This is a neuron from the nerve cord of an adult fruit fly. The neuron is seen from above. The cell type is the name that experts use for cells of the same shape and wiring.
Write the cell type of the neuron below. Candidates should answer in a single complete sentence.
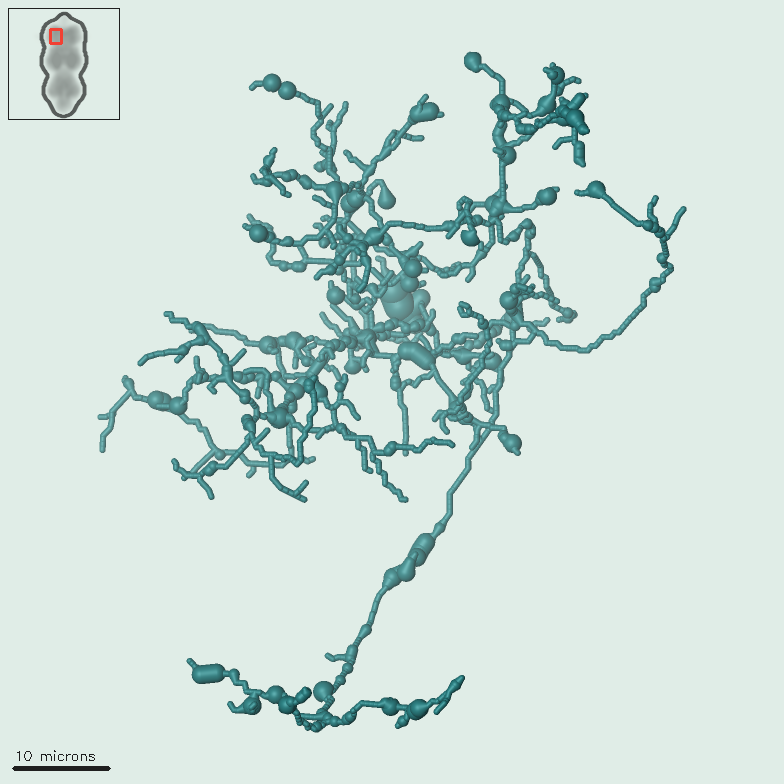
It is the cell type IN01B040 to which this neuron belongs.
